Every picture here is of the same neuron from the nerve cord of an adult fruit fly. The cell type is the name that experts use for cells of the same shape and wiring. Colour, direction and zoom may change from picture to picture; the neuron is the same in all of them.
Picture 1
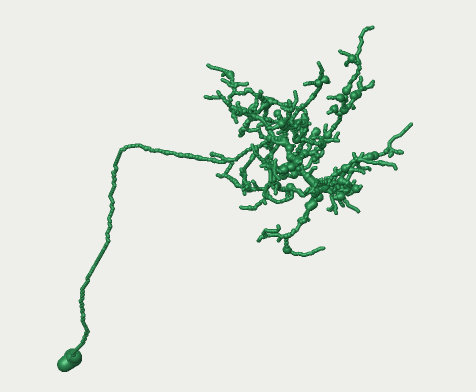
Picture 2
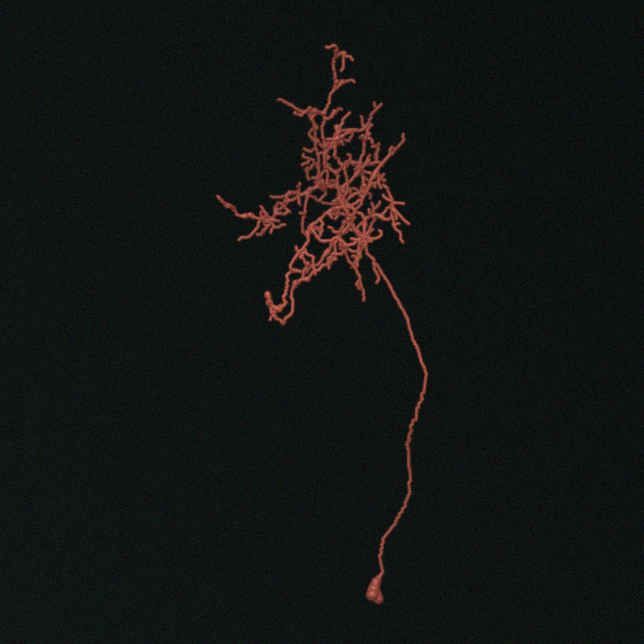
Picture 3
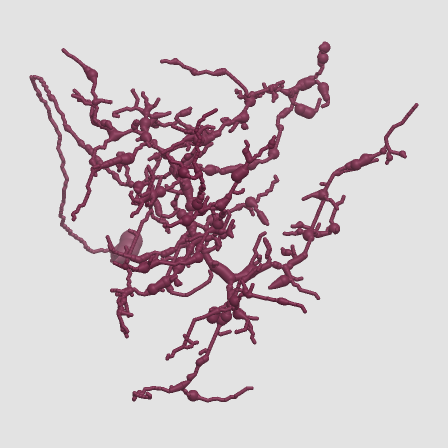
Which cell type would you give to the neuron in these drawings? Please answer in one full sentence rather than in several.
With respect to cell type, this neuron is IN20A.22A044.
